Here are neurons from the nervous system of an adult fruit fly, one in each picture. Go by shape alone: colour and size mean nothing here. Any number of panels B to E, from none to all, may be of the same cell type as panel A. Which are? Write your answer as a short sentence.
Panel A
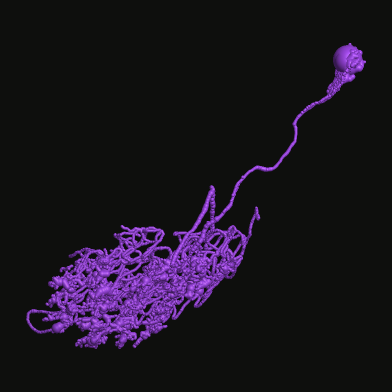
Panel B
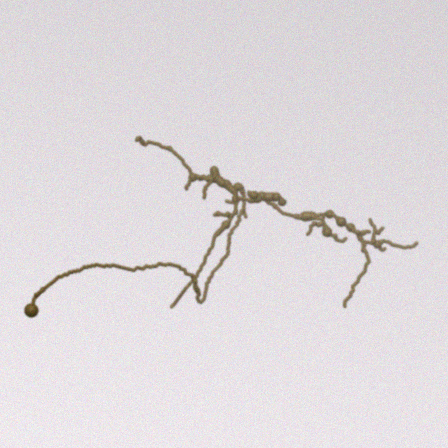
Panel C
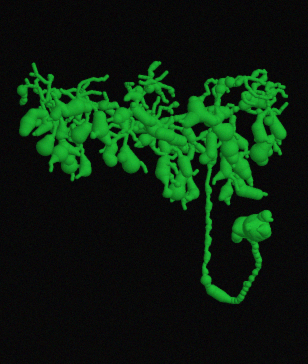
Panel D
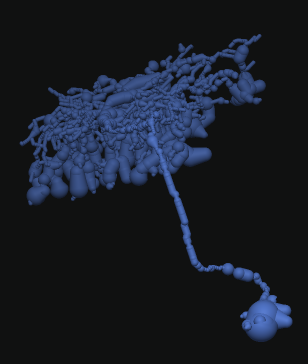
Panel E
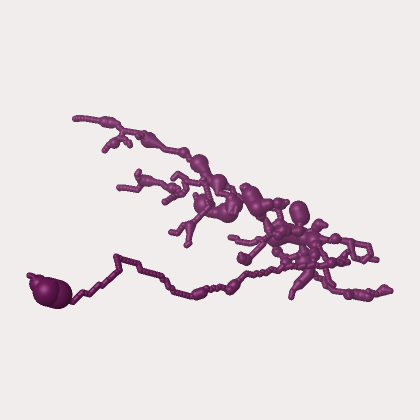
Panel C and panel D are of the same cell type.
